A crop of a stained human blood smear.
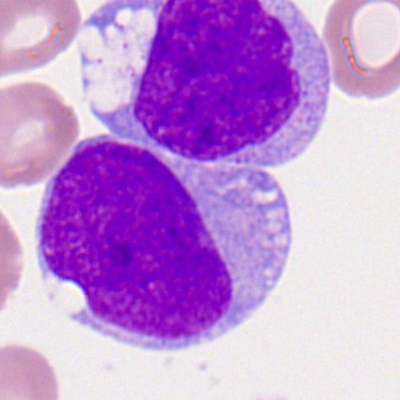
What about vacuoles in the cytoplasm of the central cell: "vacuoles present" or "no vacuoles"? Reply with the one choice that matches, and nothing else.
Vacuoles present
